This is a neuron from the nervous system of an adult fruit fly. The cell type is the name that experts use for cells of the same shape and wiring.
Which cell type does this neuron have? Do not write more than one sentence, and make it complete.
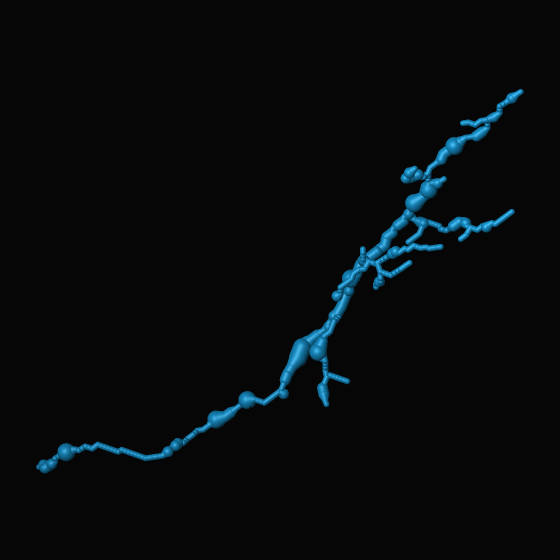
This neuron is categorized as cell type SNta37.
